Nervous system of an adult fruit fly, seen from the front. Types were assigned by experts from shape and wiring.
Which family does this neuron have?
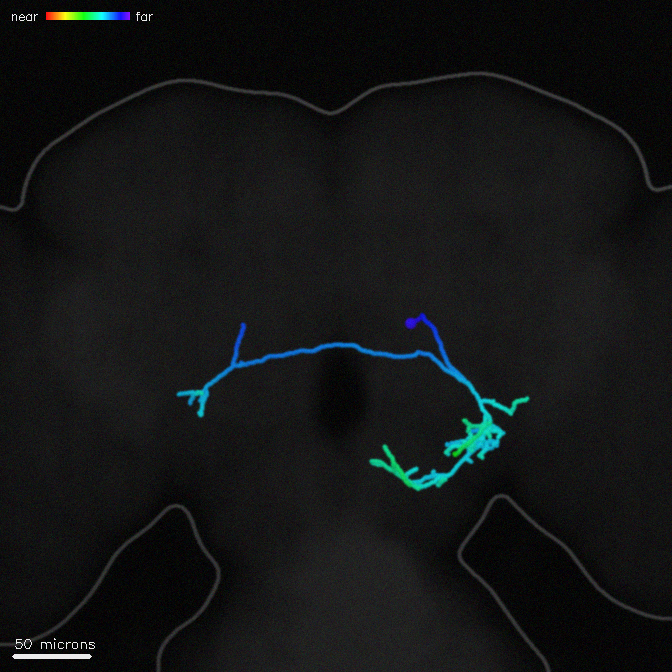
hemilineage DM4_ventral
